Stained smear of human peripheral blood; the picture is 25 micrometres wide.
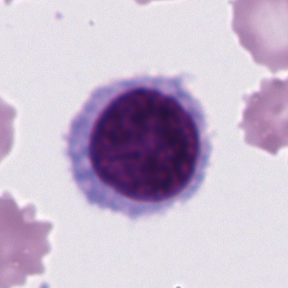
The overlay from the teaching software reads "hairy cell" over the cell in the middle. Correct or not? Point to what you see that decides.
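Look first at size: this cell is about 13 micrometres across.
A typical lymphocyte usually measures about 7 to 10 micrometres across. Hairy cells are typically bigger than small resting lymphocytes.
Next, the cytoplasm: the round nucleus, about 10 micrometres across, fills about 60% of the cell's area, and the rim around it is wider on the left than on the right.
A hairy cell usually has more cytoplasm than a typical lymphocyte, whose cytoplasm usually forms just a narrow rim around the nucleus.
So yes, hairy cell fits here, and typical lymphocyte does not. Now the edge: it is finely ragged rather than smooth.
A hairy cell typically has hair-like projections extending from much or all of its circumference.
No distinct nucleolus can be seen in the nucleus.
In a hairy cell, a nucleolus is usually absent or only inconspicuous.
Lastly, the cytoplasm shows no distinct granules and no vacuoles.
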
